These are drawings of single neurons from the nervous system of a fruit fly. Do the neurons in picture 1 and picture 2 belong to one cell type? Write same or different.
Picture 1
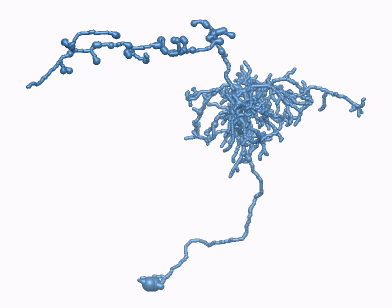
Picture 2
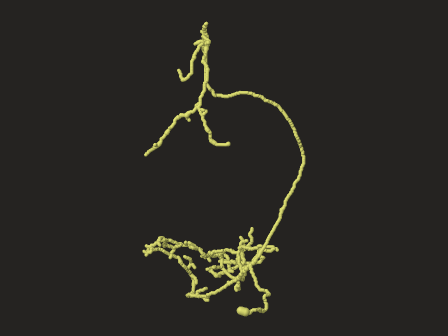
different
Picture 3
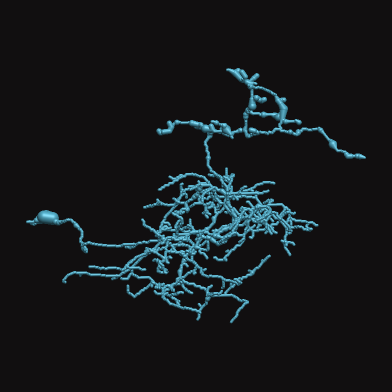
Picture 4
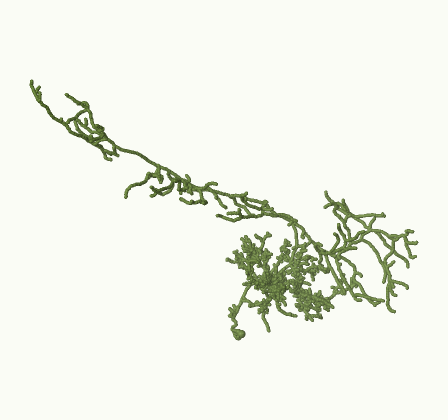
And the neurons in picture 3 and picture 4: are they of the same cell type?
different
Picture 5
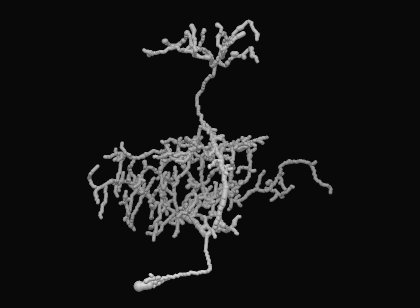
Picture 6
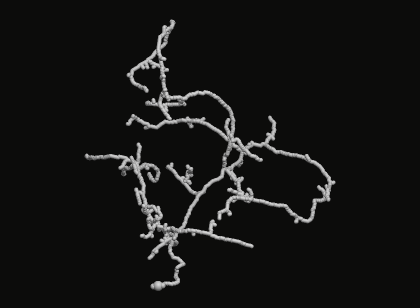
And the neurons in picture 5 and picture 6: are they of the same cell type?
different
